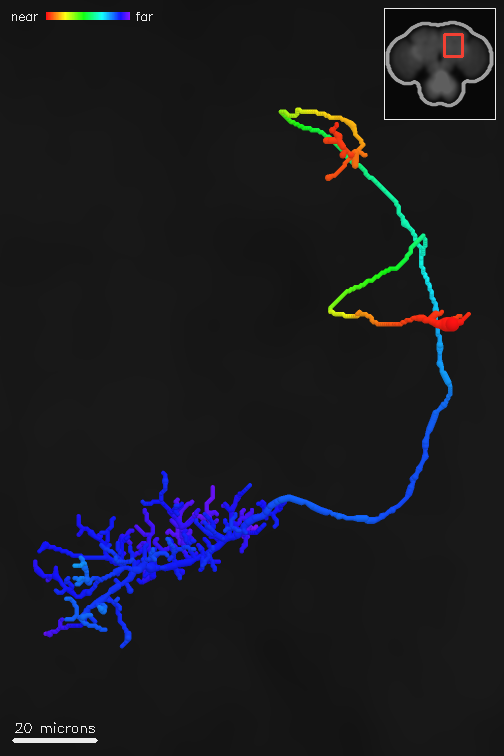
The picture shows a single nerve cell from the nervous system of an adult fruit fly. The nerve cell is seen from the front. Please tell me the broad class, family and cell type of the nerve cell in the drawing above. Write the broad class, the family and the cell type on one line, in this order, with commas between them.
central-brain intrinsic neuron, hemilineage AOTUv2, PLP009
